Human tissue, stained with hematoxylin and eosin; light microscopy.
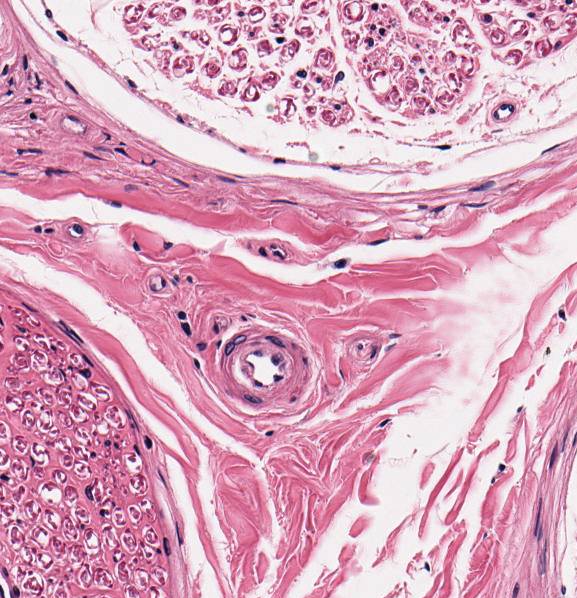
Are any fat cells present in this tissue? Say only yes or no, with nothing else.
No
